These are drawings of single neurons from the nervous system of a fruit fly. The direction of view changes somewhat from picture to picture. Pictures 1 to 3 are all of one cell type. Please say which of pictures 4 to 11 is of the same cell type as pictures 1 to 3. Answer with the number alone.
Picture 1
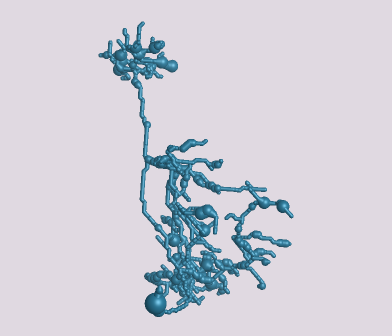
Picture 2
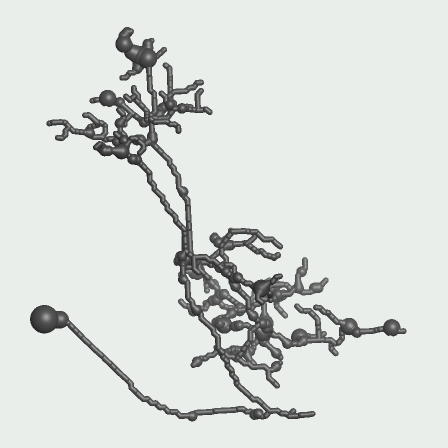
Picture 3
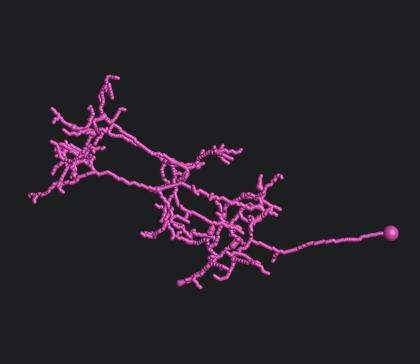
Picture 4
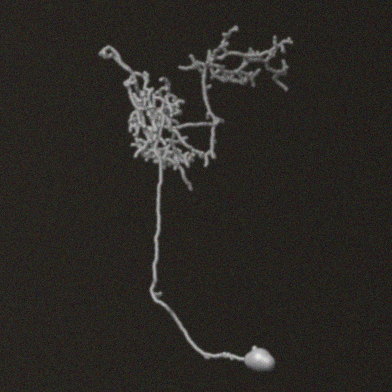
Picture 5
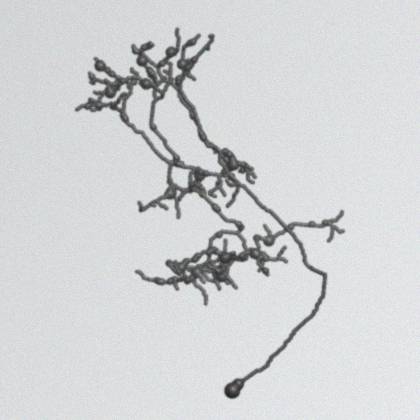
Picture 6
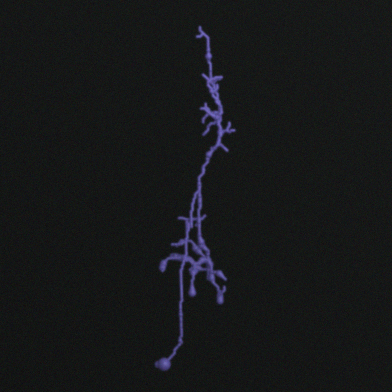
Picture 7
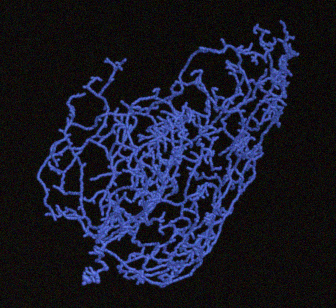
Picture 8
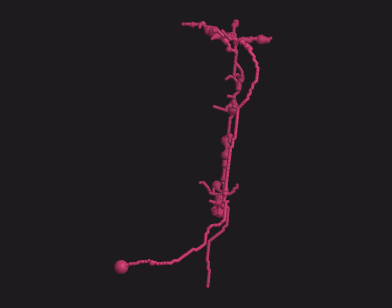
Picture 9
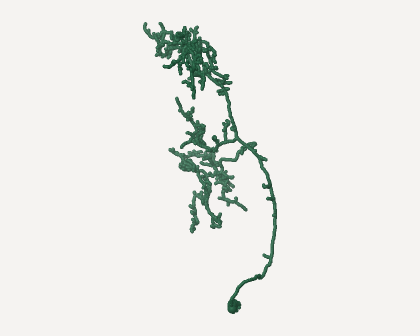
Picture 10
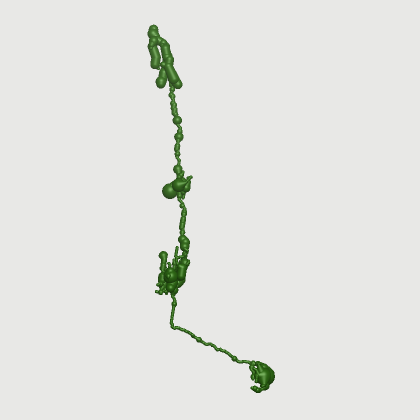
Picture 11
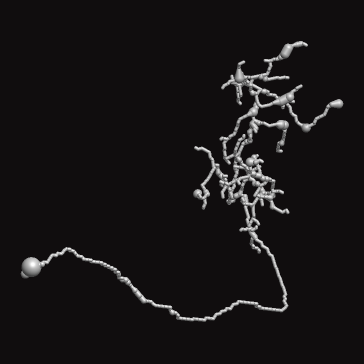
5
